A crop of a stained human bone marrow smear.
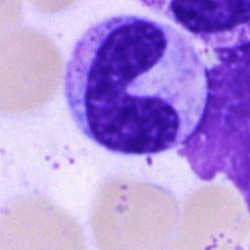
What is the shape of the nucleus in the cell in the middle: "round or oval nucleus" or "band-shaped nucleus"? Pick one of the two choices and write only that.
Band-shaped nucleus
